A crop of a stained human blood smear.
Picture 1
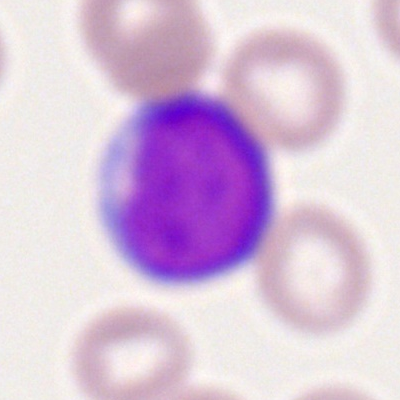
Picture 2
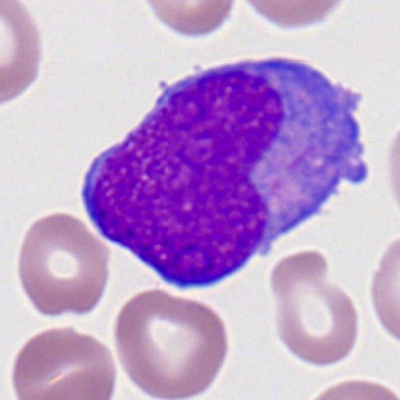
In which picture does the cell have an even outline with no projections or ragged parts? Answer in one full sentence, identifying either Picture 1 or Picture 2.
The edge of the cell in picture 1 is smooth and even.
